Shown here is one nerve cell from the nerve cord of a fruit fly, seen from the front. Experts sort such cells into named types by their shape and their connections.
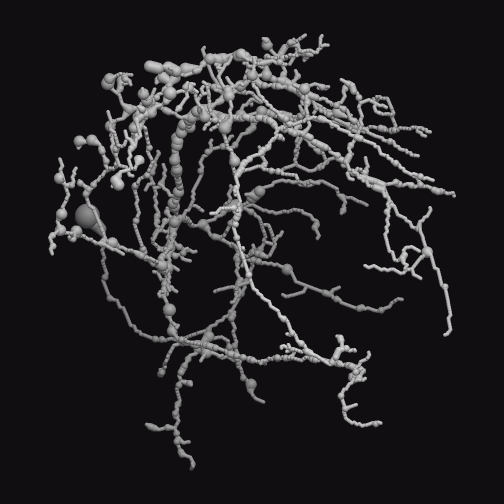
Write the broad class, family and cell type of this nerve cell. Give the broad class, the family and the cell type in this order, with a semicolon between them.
nerve-cord intrinsic neuron; hemilineage 03A; IN03A066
